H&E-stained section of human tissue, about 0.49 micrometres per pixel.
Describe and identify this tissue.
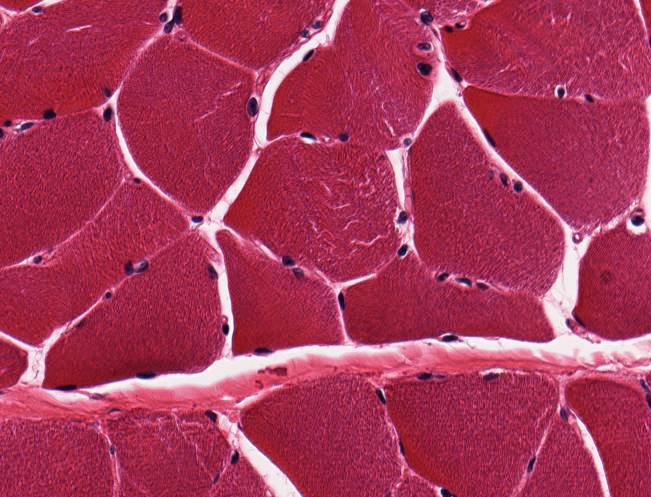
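Fibre nuclei are positioned at the edges of the fibres, just beneath their borders, not in their centres. These nuclei are small, dark and flattened or oval. Across the field the fibres are of broadly similar size. A broad band of pale pink connective tissue crosses the lower part of the field horizontally. The tissue shown is skeletal muscle.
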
